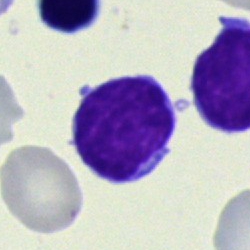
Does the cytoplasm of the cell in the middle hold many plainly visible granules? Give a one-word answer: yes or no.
No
